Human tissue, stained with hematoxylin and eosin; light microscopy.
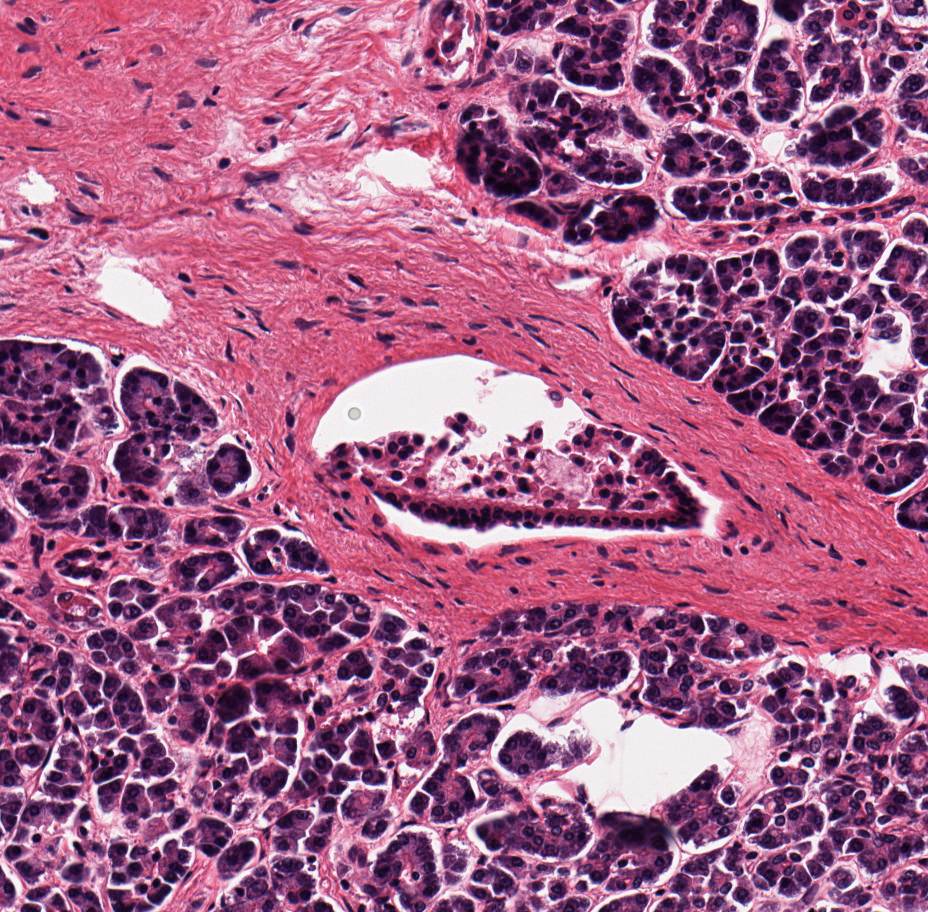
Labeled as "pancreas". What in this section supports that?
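This is pancreas, and the glandular tissue is what fits it best. It is built of small, closely packed acini whose pyramidal cells have darkly stained purple cytoplasm.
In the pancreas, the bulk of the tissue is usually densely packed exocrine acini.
That matches the packed acini both above and below in this section. Look at each acinar cell and you will find a round nucleus set toward its base. Now follow the broad band of pink fibrous stroma crossing from upper left to right: it separates packed glandular tissue above right from glandular tissue below. Its scattered spindle-shaped nuclei line up along the length of the band.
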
